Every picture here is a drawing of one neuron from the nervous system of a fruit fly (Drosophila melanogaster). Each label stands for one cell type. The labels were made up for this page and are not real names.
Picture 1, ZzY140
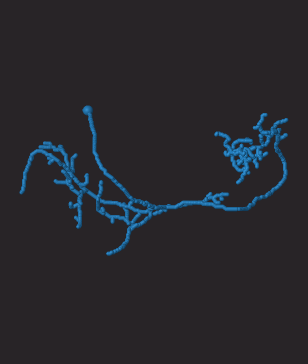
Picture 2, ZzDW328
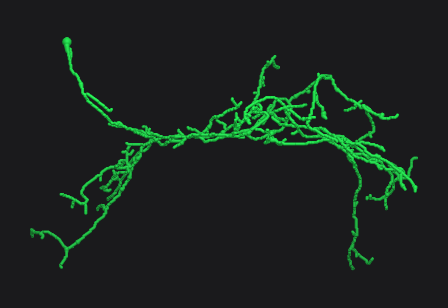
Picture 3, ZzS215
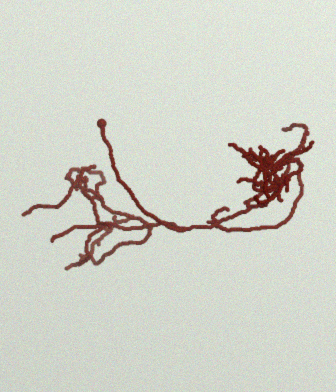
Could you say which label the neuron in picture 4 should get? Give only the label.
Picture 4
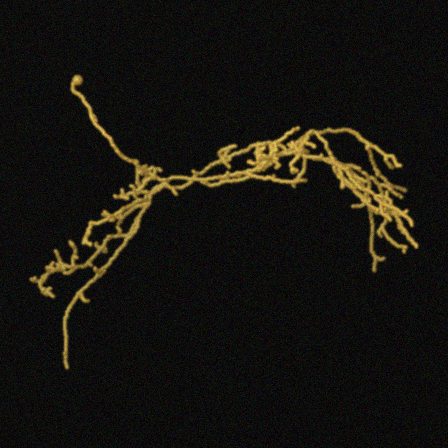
ZzDW328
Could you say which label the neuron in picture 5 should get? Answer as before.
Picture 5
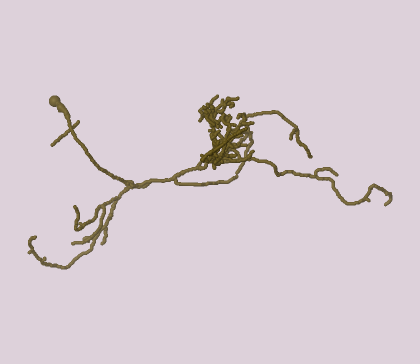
ZzS215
